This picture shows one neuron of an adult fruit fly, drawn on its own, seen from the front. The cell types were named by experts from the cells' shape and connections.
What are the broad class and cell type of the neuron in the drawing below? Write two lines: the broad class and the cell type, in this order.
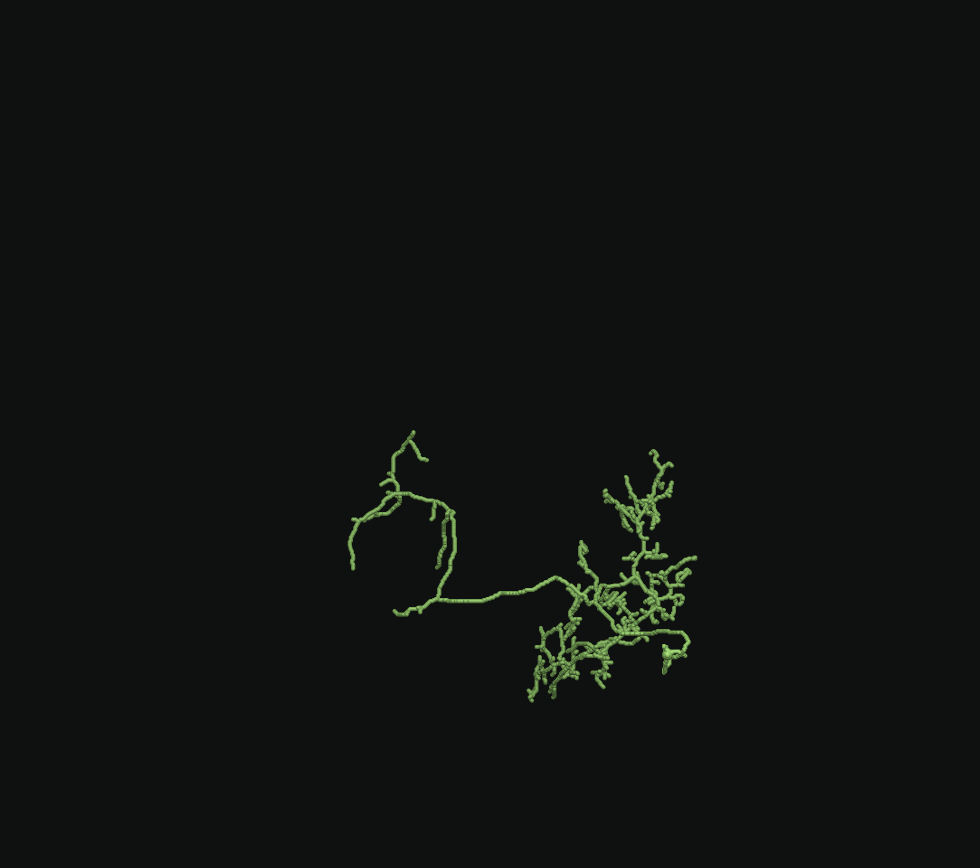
central-brain intrinsic neuron
GNG658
